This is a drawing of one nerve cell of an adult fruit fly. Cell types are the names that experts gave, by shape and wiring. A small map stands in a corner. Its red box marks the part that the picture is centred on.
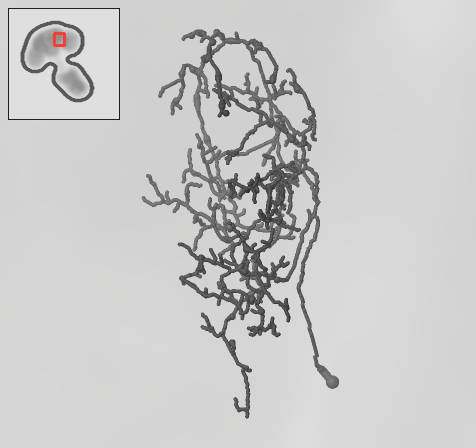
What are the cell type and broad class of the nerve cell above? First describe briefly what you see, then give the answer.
It lies in the brain. Dozens of branch ends can be seen. It is of cell type CB1809. It is a central-brain intrinsic neuron.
